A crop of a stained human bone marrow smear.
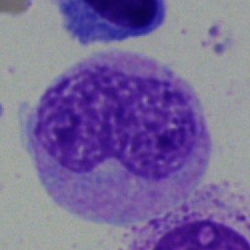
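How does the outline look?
Round and smooth, as far as I can see.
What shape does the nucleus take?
A notch in its lower edge gives it a kidney shape.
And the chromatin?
Coarsely clumped, with pale gaps between the clumps; the cytoplasm holds faint fine pinkish granules.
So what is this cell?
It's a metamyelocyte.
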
